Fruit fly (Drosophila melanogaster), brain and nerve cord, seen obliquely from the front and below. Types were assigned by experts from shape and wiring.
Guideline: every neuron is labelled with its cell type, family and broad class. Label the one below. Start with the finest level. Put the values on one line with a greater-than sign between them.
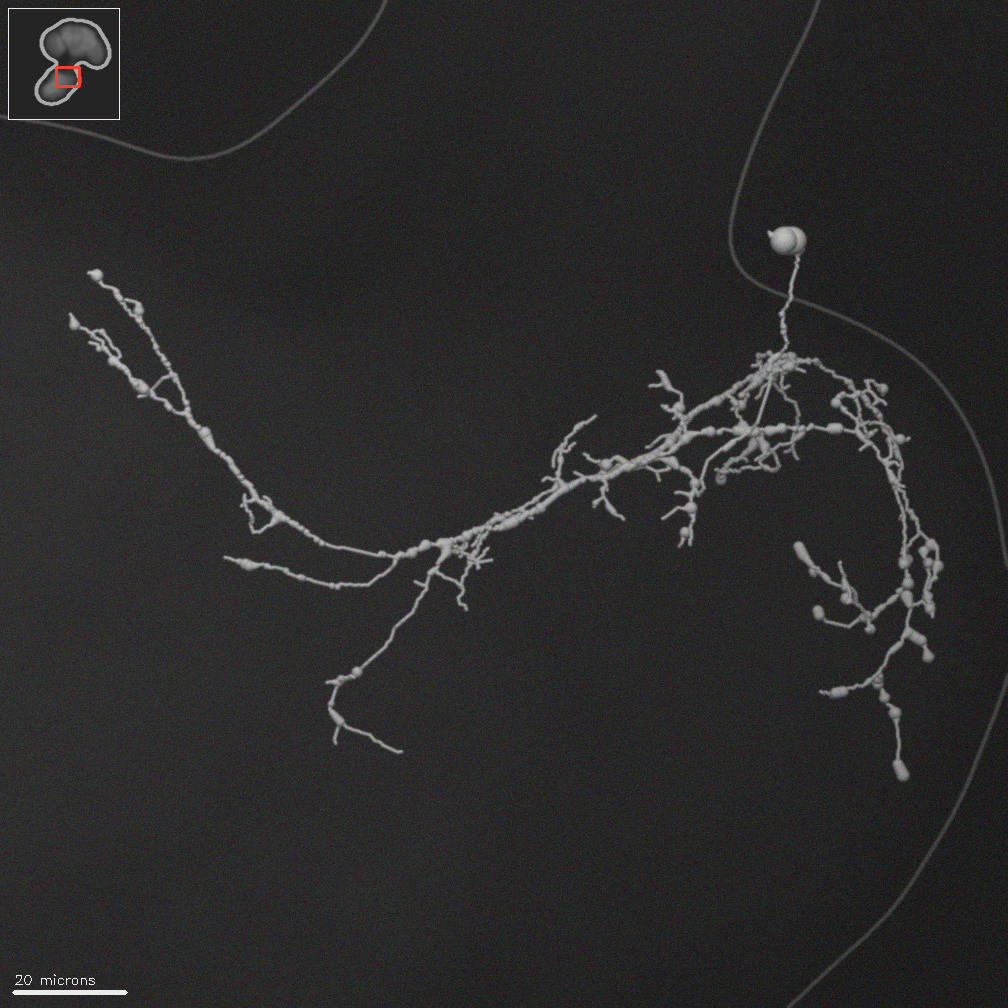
IN16B070 > hemilineage 16B > nerve-cord intrinsic neuron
